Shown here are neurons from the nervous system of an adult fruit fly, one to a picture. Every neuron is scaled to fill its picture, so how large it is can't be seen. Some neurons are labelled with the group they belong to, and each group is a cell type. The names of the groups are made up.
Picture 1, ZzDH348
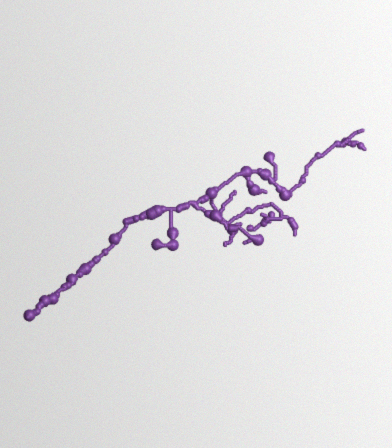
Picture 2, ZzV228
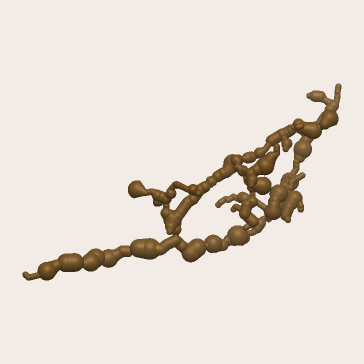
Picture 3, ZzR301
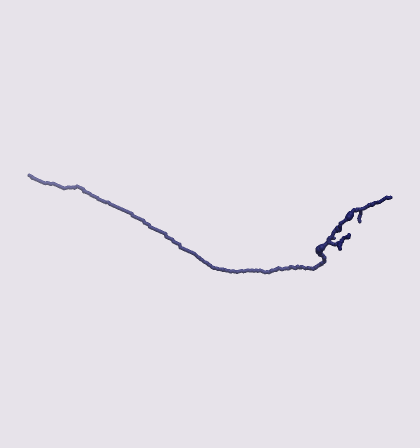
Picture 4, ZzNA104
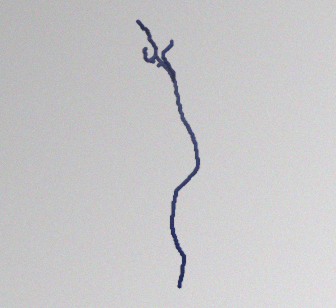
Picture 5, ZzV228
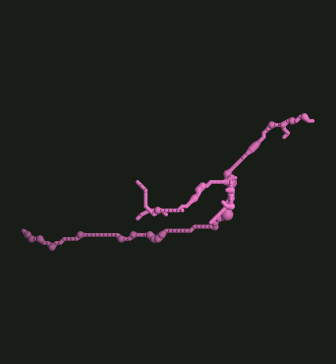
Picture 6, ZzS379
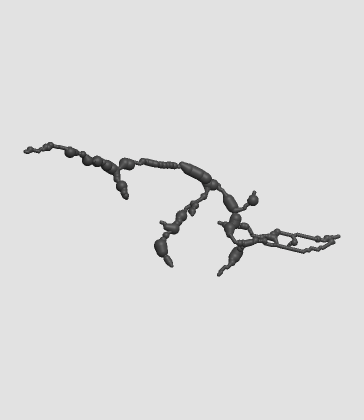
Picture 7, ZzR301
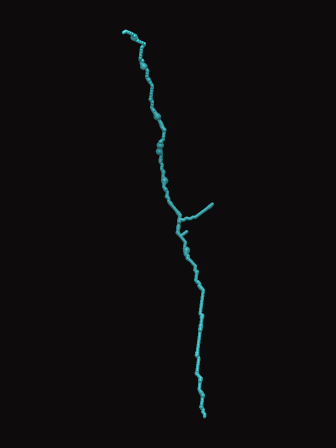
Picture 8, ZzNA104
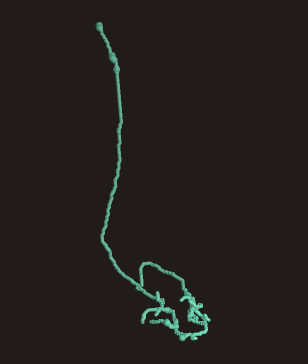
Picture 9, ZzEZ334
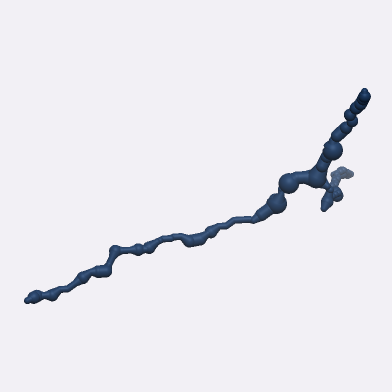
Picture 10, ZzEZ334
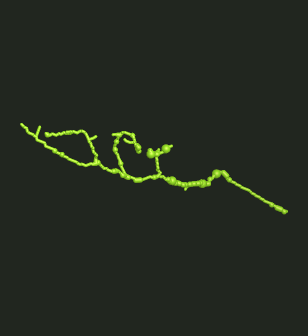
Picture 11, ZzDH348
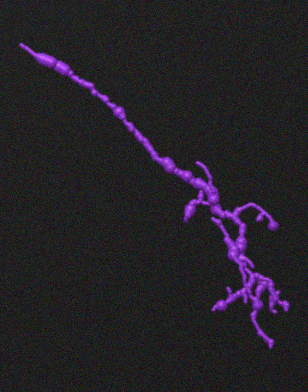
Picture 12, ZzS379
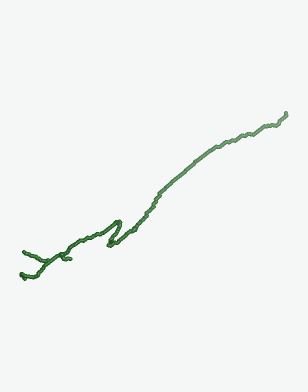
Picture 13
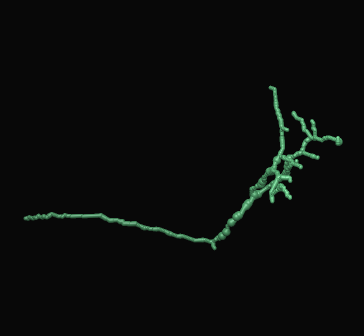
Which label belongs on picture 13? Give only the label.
ZzR301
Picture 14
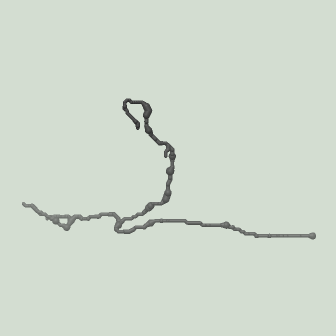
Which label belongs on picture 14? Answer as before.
ZzEZ334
